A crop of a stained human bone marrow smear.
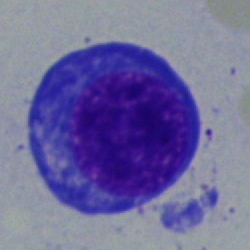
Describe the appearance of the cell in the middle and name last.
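Looking at the middle cell, I see a round, smooth outline. The nucleus has drifted off-centre, toward the right. To its left, the cytoplasm holds a paler, mottled zone. I can't make out any distinct granules in the cytoplasm. So this is a proerythroblast.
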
